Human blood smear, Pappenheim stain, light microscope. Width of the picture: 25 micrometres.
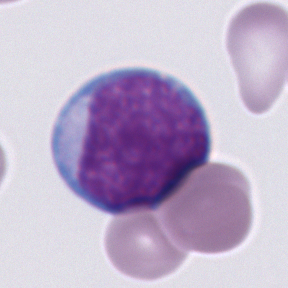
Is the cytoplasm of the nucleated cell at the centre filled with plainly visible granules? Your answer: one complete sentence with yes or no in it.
No, no granules can be seen in the cytoplasm of this cell.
